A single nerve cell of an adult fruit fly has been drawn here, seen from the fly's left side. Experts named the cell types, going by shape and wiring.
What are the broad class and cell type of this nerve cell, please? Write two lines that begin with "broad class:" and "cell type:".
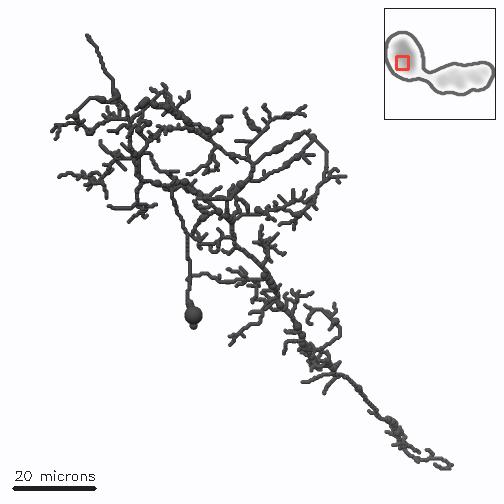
broad class: central-brain intrinsic neuron
cell type: AVLP611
